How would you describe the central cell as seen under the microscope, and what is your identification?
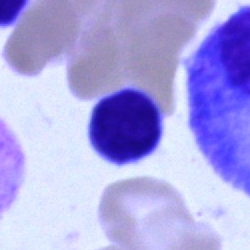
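Outline round, smooth. Chromatin dense, deep blue-purple throughout. Nucleoli: none seen. Vacuoles: absent. Lymphocyte.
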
